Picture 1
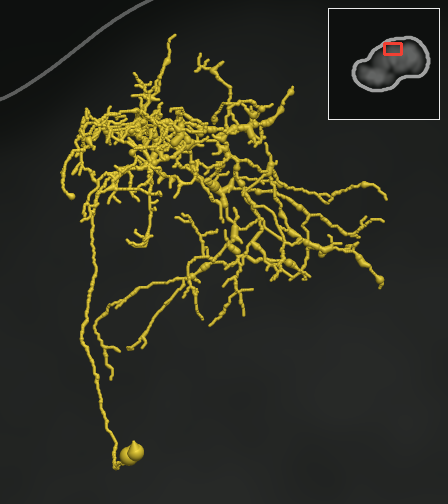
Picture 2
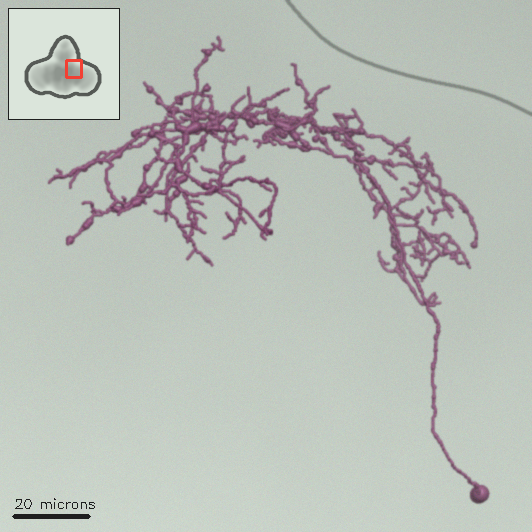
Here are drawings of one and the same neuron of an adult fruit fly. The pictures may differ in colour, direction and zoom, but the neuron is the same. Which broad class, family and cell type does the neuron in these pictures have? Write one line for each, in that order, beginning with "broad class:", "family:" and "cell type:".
broad class: central-brain intrinsic neuron
family: hemilineage SIPa1_ventral
cell type: SLP134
